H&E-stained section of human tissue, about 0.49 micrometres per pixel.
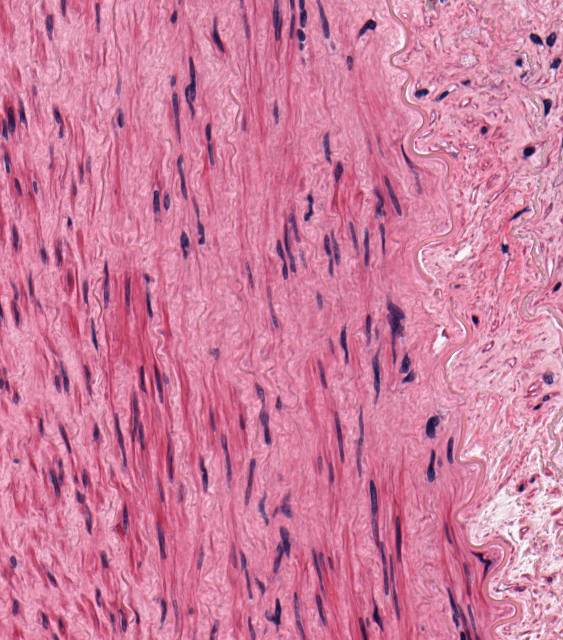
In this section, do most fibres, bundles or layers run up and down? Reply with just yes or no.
Yes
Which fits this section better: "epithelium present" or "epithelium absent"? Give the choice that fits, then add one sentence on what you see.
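Epithelium absent. No epithelium and no fat cells are present anywhere in the field.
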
